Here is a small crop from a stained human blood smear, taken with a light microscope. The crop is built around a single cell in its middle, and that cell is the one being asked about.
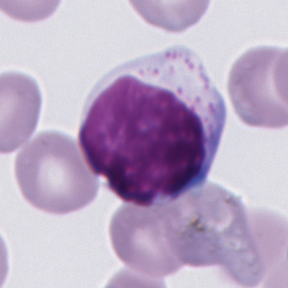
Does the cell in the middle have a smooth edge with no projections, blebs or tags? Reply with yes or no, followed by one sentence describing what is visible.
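Yes. The cell outline is smooth, without surface projections.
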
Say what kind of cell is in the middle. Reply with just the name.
large granular lymphocyte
